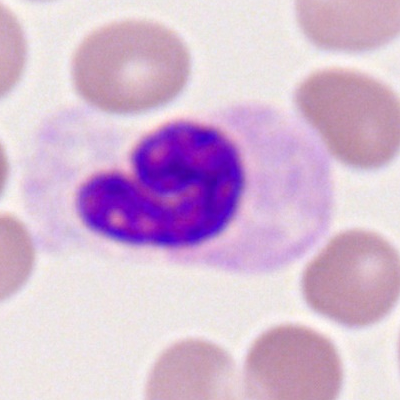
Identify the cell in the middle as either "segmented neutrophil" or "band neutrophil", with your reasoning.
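The cell is a band neutrophil.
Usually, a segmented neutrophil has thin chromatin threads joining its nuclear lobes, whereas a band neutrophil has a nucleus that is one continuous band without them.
Here the nucleus is curved into a folded, bean-like shape with a deep indentation. It lies left of centre, leaving a wider band of the abundant, pale lilac cytoplasm on the right. Its chromatin is dark purple and clumped, with small paler spots scattered through it.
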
